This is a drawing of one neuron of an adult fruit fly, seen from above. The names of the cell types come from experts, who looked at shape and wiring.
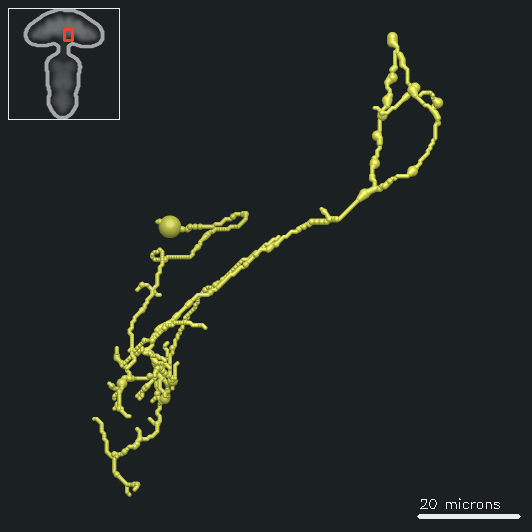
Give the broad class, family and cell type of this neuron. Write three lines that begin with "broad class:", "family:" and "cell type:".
broad class: central-brain intrinsic neuron
family: hemilineage LB3
cell type: GNG329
